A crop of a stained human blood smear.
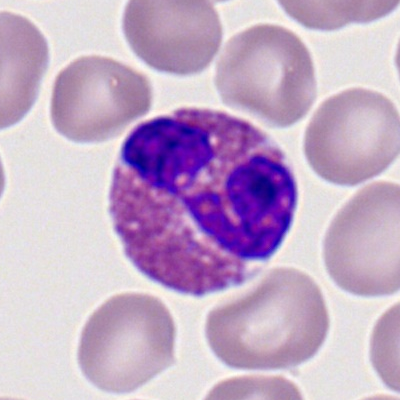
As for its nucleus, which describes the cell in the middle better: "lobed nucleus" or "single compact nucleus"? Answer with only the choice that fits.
Lobed nucleus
